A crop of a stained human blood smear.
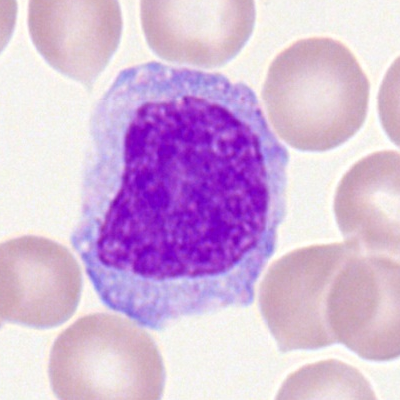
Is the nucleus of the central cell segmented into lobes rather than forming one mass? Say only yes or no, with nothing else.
No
